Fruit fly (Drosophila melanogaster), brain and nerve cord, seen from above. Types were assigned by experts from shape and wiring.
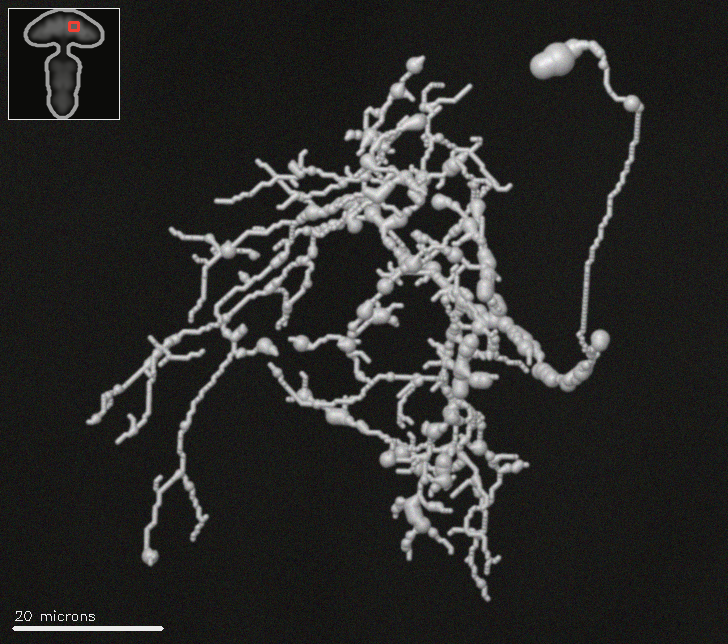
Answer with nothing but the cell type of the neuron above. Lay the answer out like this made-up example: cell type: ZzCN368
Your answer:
cell type: PVLP005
